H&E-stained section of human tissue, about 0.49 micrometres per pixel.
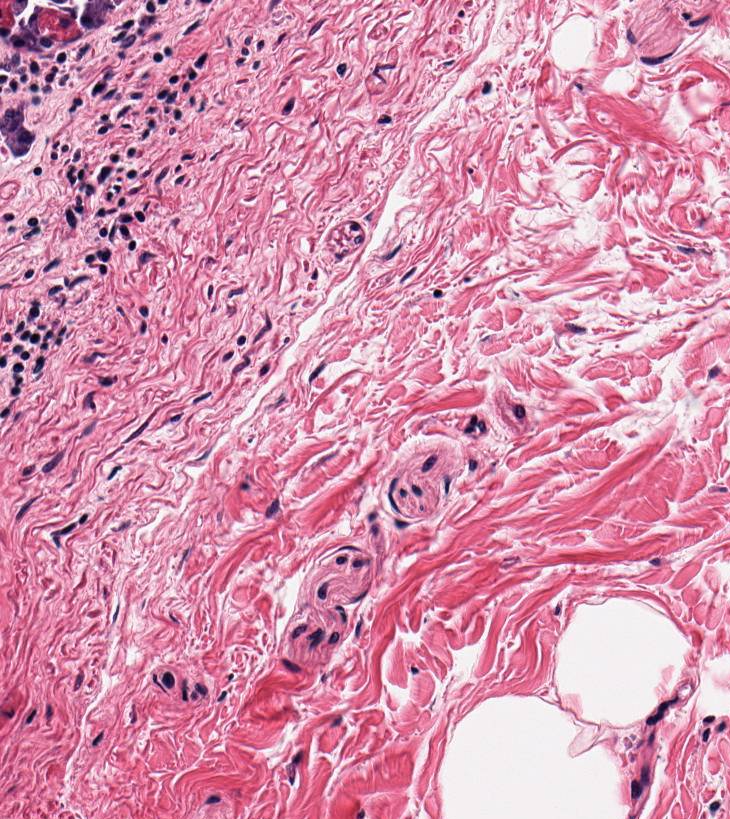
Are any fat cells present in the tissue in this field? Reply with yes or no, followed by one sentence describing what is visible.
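Yes. Two large empty rounded fat cell spaces lie at the lower right of the field.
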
